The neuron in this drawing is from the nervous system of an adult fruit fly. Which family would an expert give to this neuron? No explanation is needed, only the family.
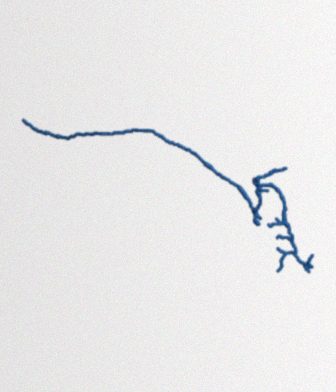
class mechanosensory tactile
